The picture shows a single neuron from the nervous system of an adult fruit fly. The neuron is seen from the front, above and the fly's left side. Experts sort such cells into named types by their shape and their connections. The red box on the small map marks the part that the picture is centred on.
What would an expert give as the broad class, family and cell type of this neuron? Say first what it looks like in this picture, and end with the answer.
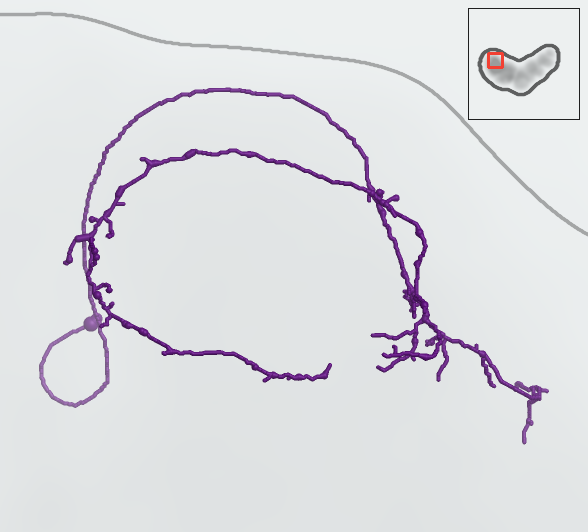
The cell body can be seen on the left of the picture. As drawn here it is wider than it is tall. Its broad class is central-brain intrinsic neuron. Its family is hemilineage SLPav2. The cell type is SLP082.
